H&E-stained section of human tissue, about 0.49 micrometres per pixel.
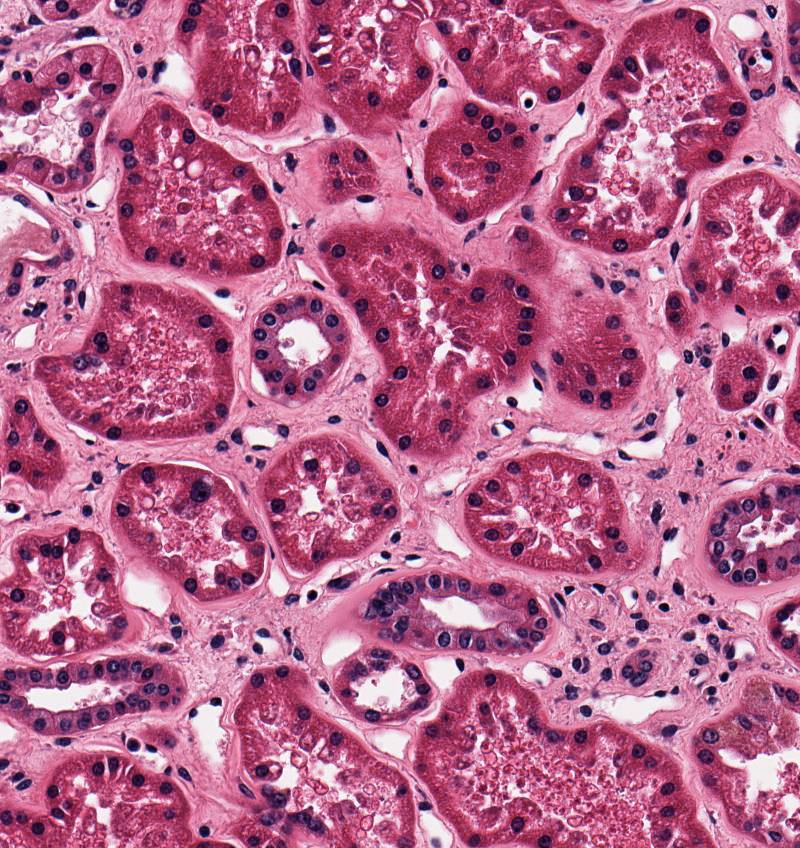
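Renal cortex: cross-sectioned epithelial tubules fill the field, with narrow strips of stroma between them and no glomerulus. The large eosinophilic tubules have narrow, irregular lumens partly filled with fluffy, bubbly pale-pink apical material, and a single basal row of round dark nuclei.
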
